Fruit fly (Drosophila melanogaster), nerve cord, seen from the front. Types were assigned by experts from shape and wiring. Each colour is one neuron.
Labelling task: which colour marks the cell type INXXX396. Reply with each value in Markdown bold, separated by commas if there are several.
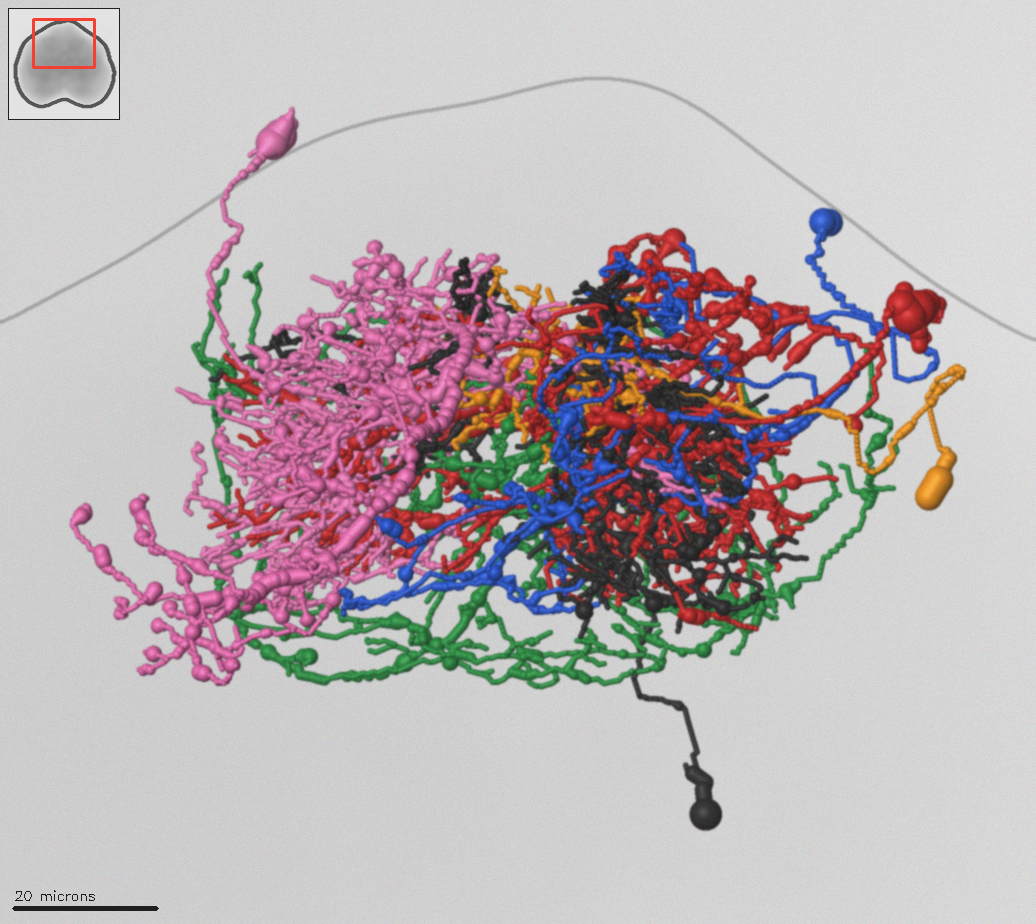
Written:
**blue**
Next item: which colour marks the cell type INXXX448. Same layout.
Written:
**orange**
